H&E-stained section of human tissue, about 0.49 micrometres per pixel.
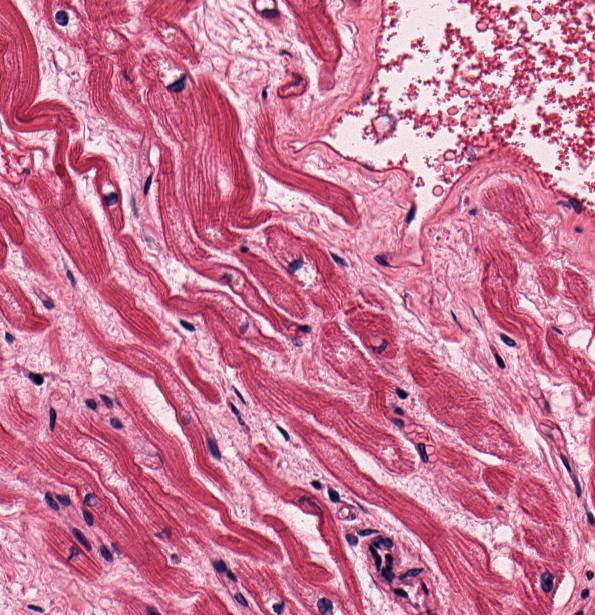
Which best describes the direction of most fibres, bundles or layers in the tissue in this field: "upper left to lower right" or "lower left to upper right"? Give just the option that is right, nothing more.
Upper left to lower right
